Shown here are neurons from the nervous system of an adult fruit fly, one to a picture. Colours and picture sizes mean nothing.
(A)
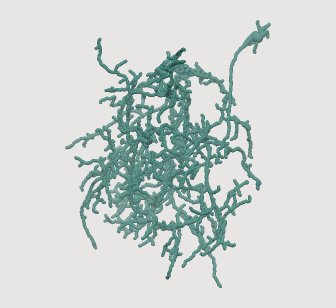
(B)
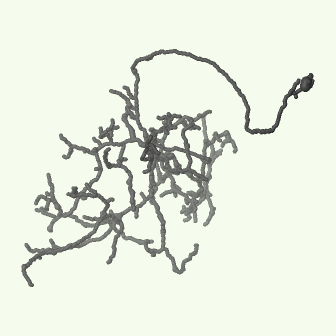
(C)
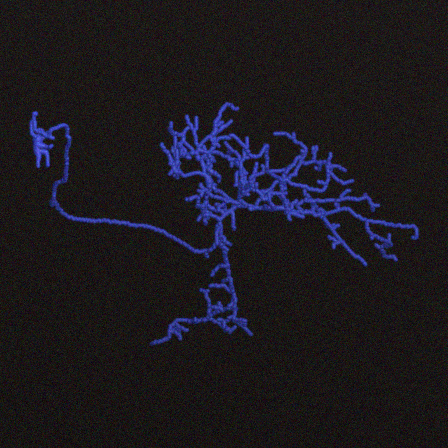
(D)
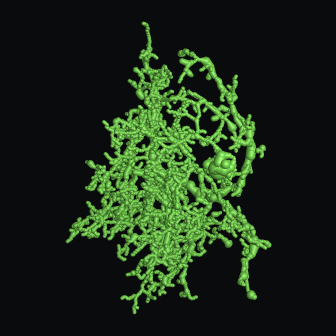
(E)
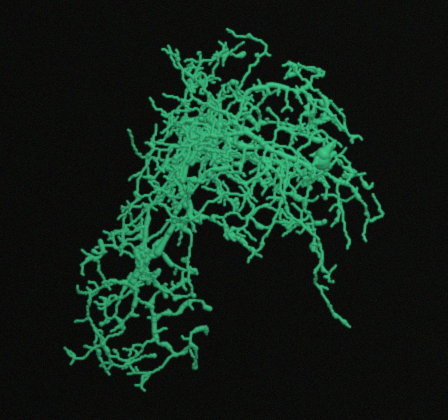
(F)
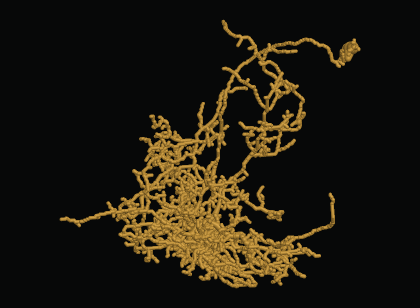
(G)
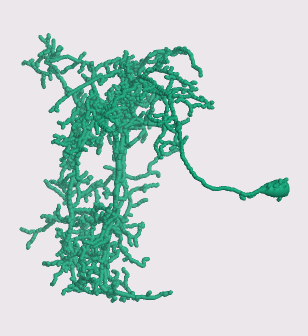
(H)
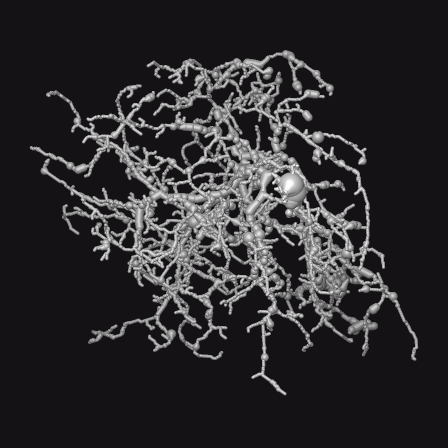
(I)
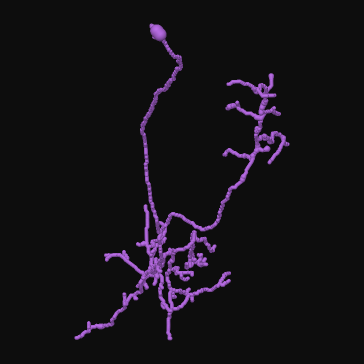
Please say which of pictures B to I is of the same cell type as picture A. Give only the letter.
H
